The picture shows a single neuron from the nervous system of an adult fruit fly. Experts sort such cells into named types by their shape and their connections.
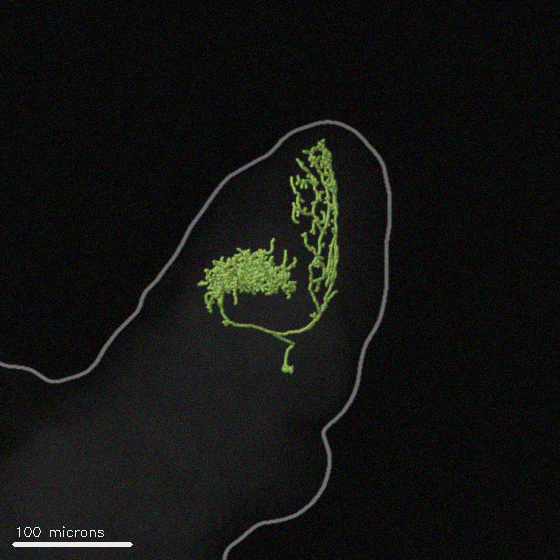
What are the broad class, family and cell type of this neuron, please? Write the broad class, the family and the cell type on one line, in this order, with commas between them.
visual centrifugal neuron, MeVC, MeVC24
